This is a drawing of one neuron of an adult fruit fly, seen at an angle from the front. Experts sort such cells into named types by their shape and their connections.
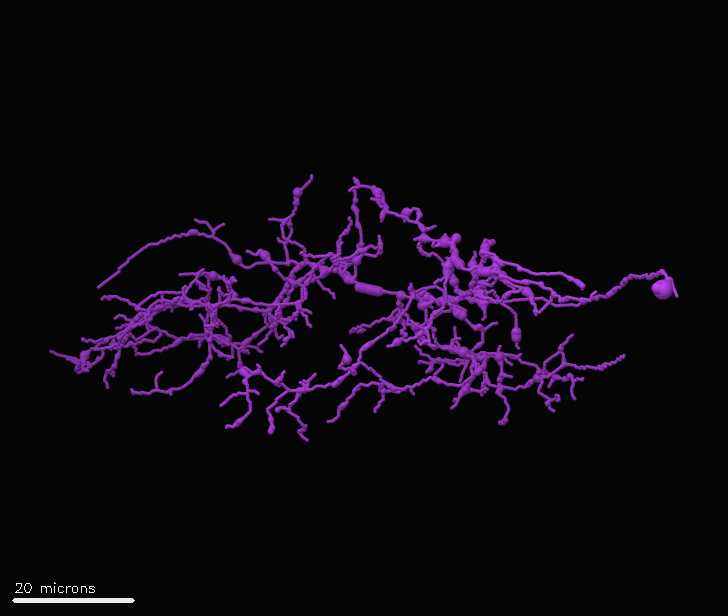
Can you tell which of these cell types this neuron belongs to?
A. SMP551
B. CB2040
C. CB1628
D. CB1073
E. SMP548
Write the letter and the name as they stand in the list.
D. CB1073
